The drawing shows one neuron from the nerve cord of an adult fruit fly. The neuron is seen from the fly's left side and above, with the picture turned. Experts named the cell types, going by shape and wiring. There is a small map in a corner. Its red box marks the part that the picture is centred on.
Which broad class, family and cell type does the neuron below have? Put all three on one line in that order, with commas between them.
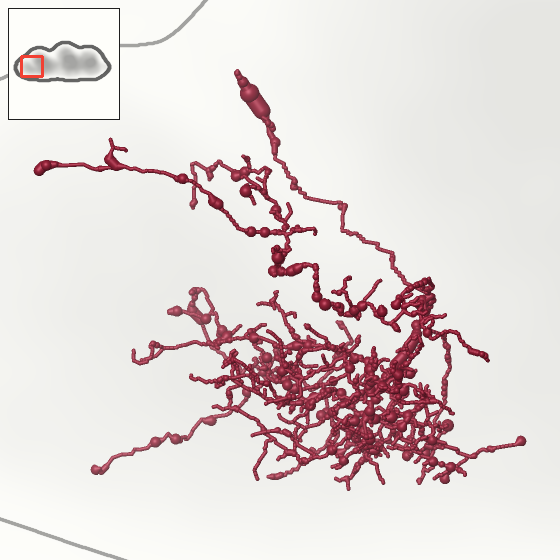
nerve-cord intrinsic neuron, hemilineage 00A, IN00A024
